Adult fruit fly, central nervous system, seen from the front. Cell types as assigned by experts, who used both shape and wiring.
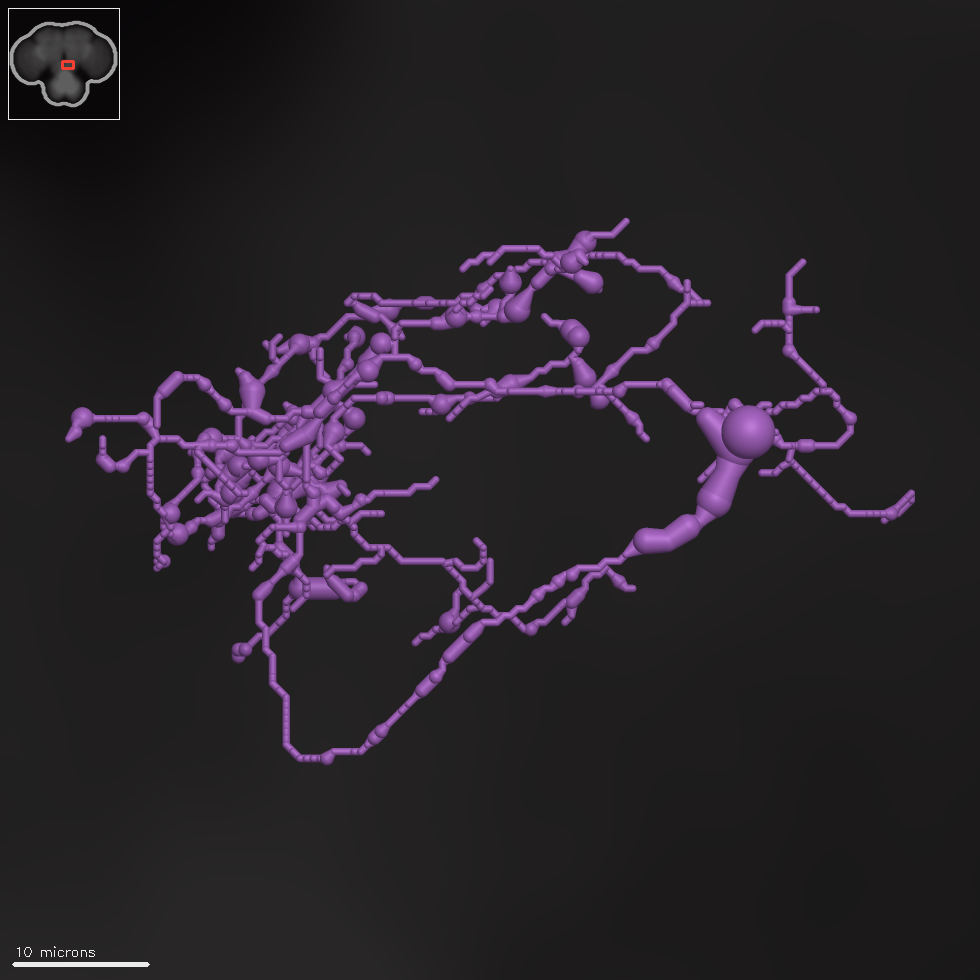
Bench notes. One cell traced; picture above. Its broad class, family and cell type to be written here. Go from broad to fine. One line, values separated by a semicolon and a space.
central-brain intrinsic neuron; hemilineage TRdm; GNG320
